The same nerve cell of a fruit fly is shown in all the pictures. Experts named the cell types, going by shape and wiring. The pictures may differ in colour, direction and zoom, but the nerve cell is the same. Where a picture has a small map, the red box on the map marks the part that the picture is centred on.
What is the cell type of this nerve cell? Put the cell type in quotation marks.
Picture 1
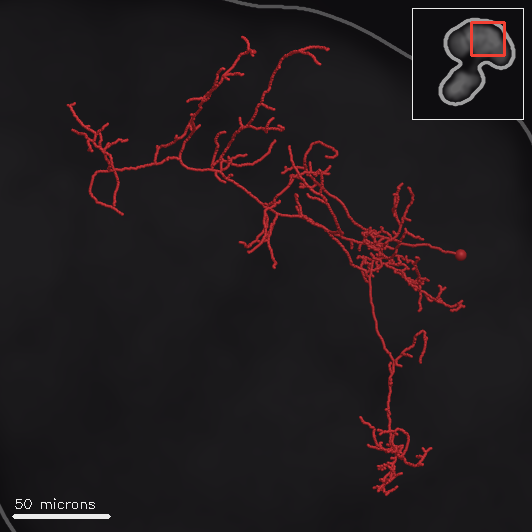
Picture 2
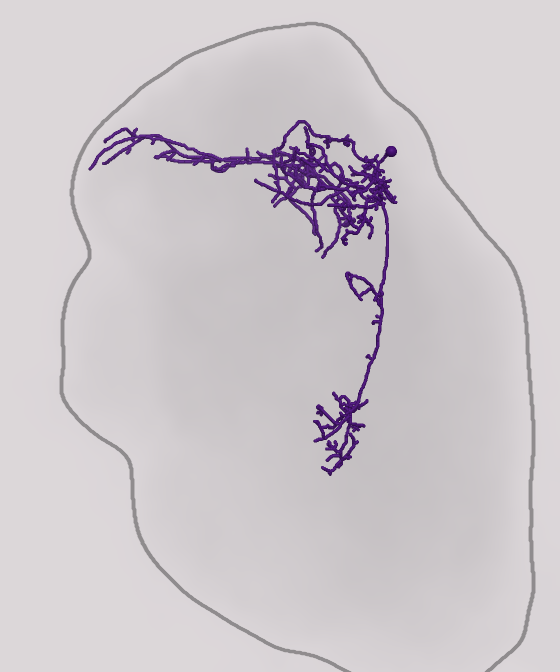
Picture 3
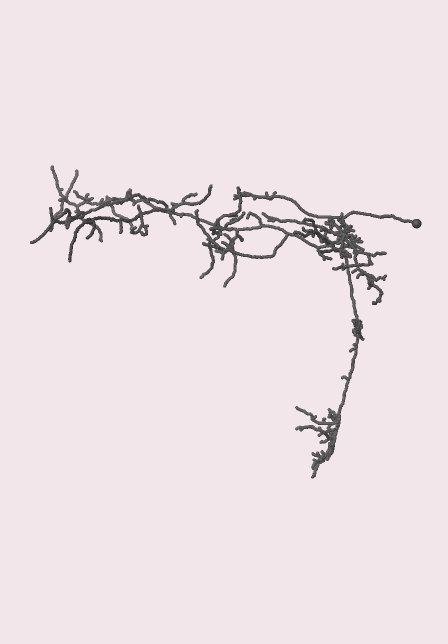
"PLP123"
